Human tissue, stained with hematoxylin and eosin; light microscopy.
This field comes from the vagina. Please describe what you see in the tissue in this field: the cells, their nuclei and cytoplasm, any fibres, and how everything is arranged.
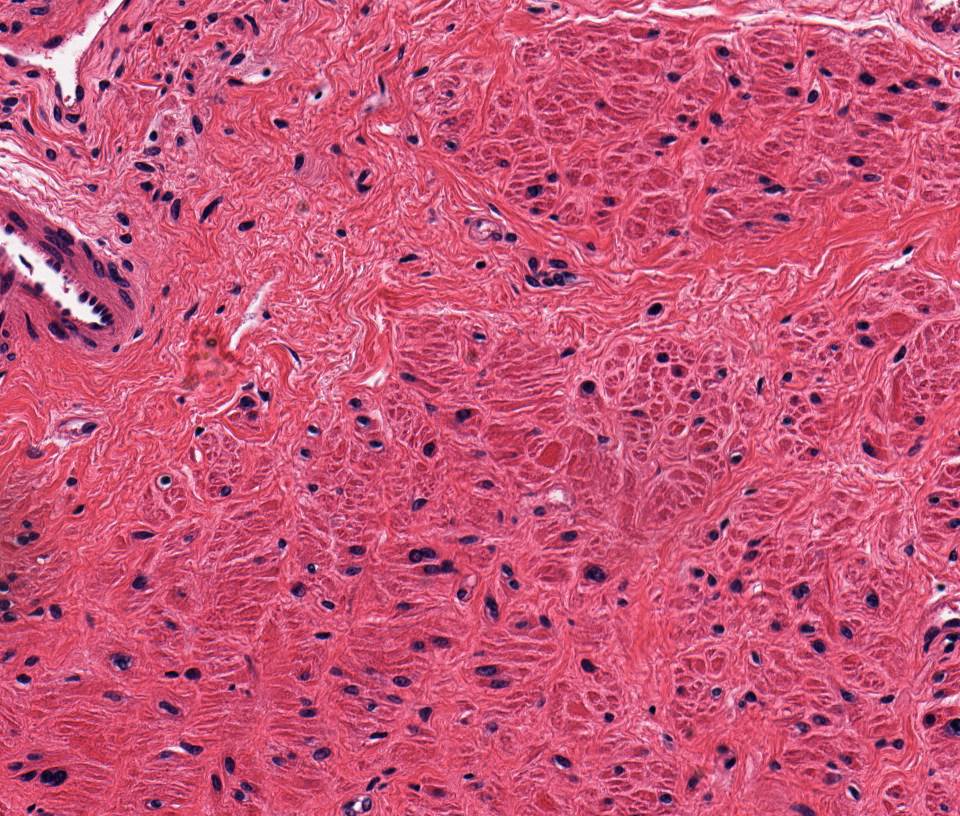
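First, interlacing smooth muscle bundles set in collagen fill most of the field. Second, right half and centre: many cells cut across, forming rounded profiles in bundles. Third, nuclei: small, dark, oval to elongated, evenly scattered without crowding. Fourth, upper left edge: a narrow slit-like lumen lined by one cell layer with dark elongated nuclei.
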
